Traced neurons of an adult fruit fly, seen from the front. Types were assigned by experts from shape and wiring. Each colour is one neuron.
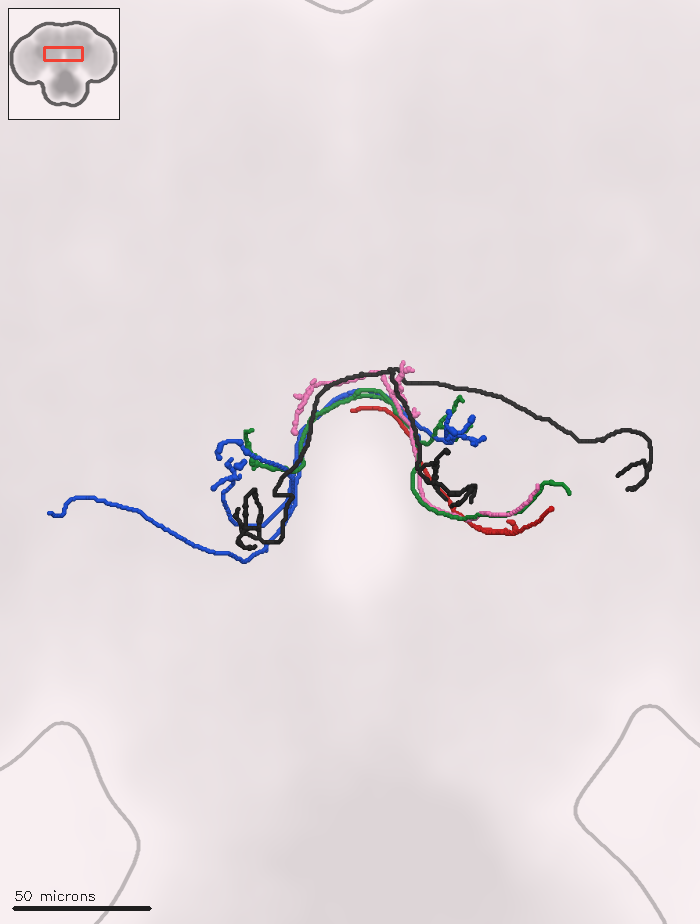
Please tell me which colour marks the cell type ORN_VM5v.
blue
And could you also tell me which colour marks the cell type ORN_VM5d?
green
